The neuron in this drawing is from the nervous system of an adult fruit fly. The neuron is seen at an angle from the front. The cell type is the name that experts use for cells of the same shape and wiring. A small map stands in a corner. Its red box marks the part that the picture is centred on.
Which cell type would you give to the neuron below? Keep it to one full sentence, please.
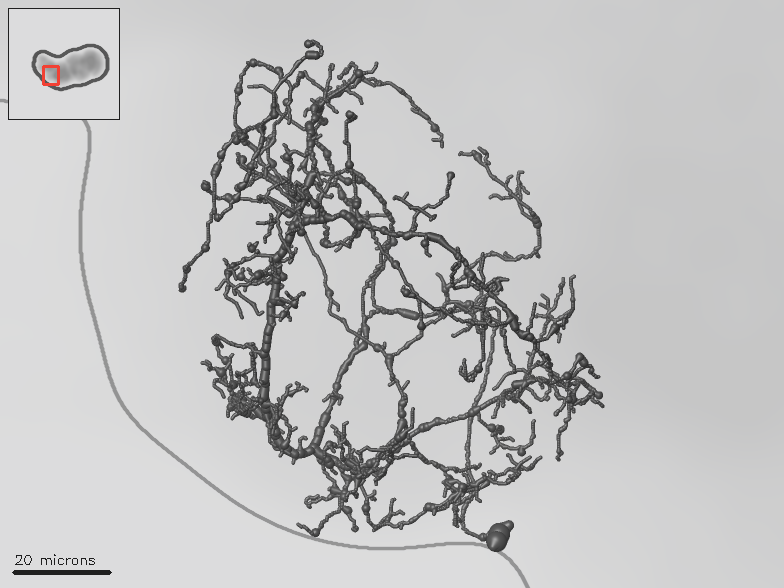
Included in the cell type IN04B011 is this neuron.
